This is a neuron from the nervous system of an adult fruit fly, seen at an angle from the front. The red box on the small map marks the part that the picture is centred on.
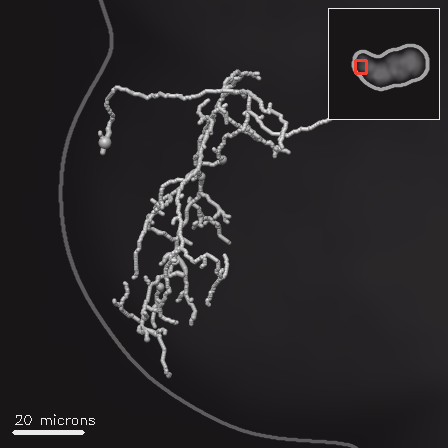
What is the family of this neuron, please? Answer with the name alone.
hemilineage 19A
